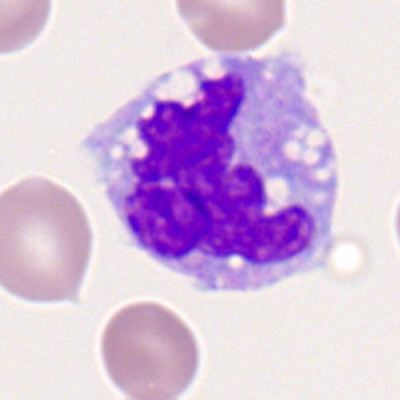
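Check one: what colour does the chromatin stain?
Deep purple.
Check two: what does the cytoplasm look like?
Pale grey-blue, holding several small clear vacuoles and no coarse, brightly coloured granules.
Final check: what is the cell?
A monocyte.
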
